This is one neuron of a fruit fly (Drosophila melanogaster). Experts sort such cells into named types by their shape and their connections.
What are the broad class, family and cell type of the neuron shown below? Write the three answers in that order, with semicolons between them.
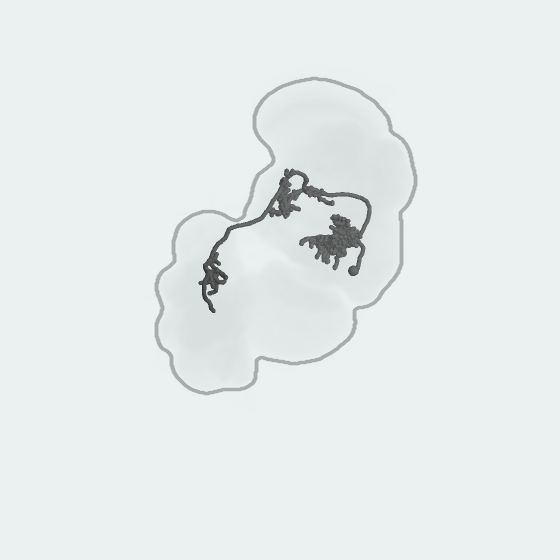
descending neuron; hemilineage SMPpv2_dorsal; DNp23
